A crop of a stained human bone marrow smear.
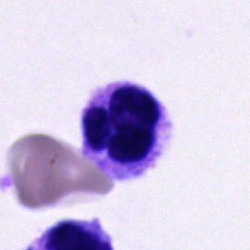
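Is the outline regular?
Roughly round, it seems.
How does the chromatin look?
Dark purple and densely condensed.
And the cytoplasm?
A pale lilac rim around the nucleus, with fine purplish granules in it.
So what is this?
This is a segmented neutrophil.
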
